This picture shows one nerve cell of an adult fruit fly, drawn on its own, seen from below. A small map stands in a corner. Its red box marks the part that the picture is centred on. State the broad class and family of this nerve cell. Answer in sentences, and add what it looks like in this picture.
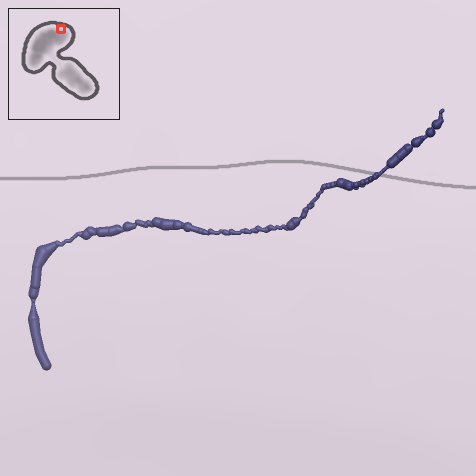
This is a photoreceptor or other optic-lobe sensory neuron. The name of its family is class visual. It is in the brain and does not reach the nerve cord. No cell body is drawn. It has a dozen or fewer branch ends.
